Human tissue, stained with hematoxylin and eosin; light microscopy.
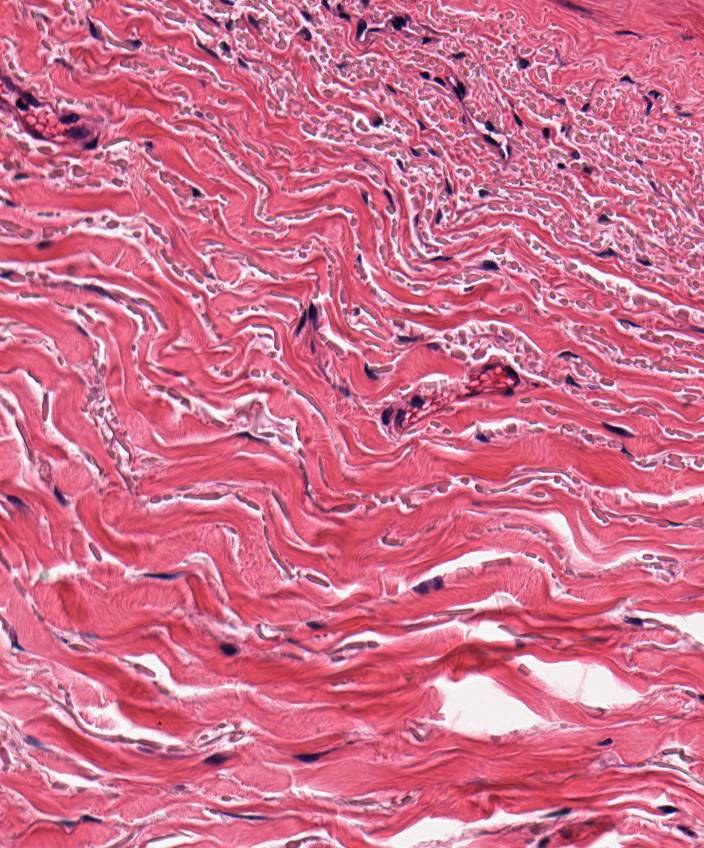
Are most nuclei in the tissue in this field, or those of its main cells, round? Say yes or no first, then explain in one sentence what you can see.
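No. Sparse dark, elongated fibroblast nuclei lie between the bundles, aligned with them.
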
